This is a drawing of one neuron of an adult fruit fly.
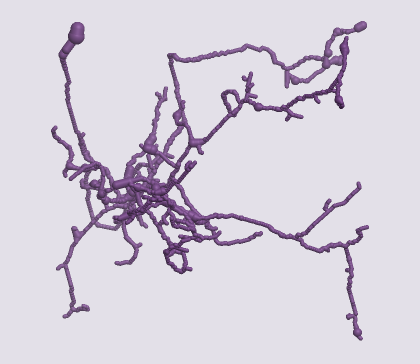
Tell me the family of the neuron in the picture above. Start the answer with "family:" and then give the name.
family: hemilineage 11B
